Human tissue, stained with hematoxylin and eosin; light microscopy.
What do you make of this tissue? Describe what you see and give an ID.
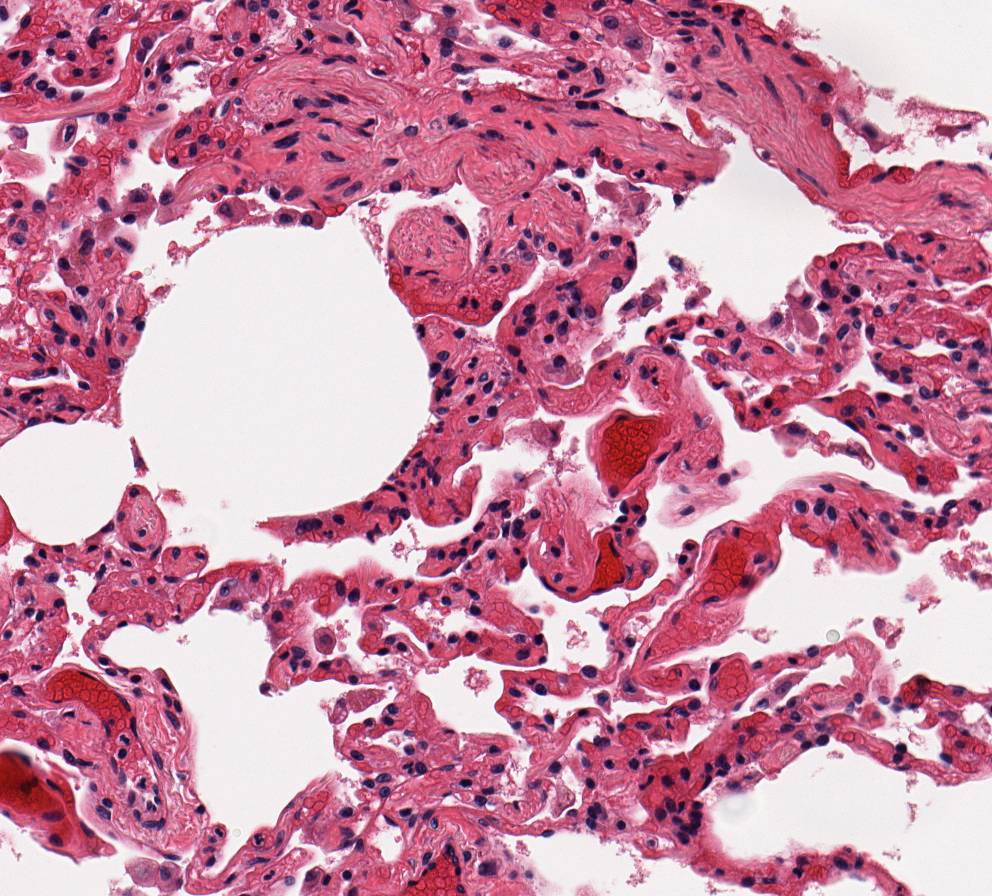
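What strikes me first is a meshwork of thin, branching pink walls around irregular empty spaces. Along those walls sit many small, dark oval nuclei. Packed red blood cells appear as bright red, closely crowded polygonal outlines. Across the top runs a band of wavy pink fibrous tissue with elongated spindle-shaped nuclei. This is lung.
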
